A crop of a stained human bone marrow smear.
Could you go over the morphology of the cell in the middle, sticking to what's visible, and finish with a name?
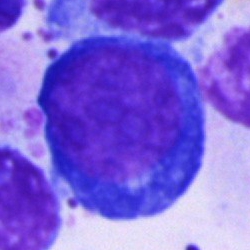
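The outline, I see, is roughly round. The cytoplasm is deep blue, and I can find no granules in it. There's a paler patch in the cytoplasm along the lower edge of the nucleus. It's a proerythroblast.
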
